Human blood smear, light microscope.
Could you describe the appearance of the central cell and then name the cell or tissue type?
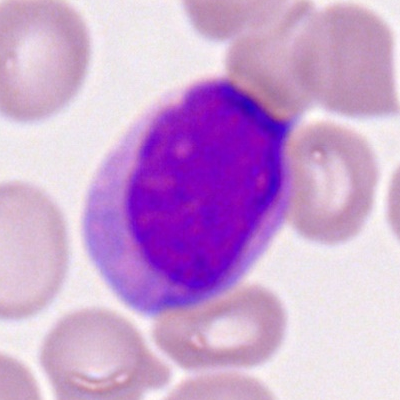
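Its outline is smooth and oval. The cytoplasm shows neither granules nor vacuoles. This cell is a myeloblast.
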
